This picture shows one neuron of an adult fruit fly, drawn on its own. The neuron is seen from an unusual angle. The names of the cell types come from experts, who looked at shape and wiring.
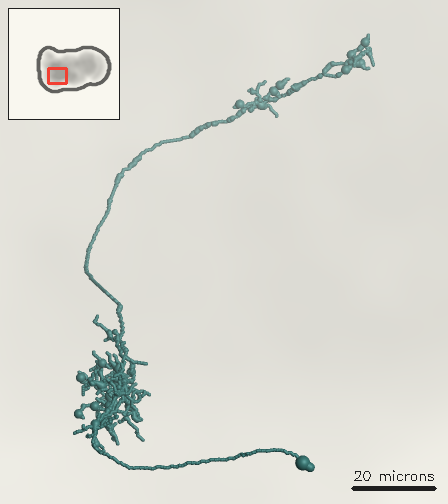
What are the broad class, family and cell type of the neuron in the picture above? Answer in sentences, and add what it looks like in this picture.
It is an optic-lobe intrinsic neuron. Its family is Tm. The cell type is Tm37. By the scale bar it is about 110 microns tall in this view. The picture shows dozens of branch ends.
